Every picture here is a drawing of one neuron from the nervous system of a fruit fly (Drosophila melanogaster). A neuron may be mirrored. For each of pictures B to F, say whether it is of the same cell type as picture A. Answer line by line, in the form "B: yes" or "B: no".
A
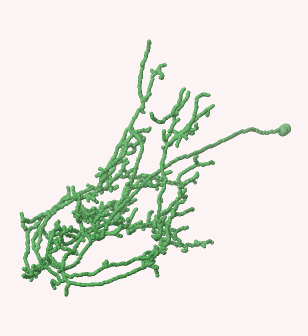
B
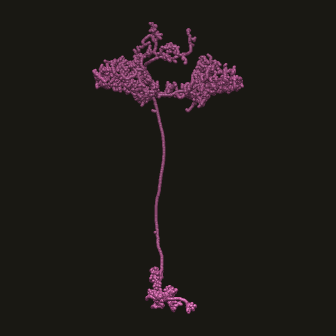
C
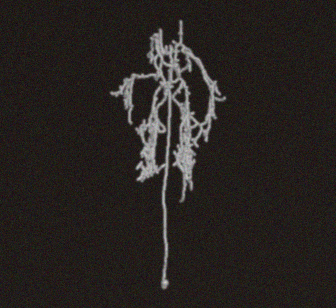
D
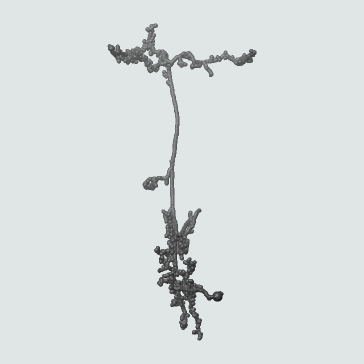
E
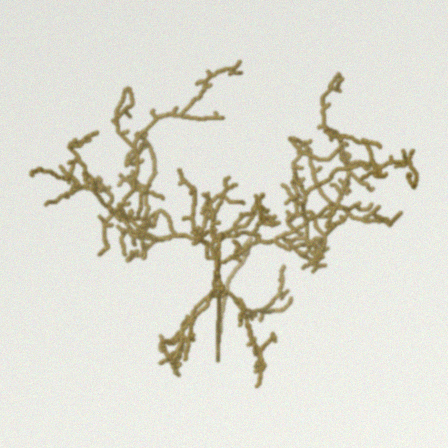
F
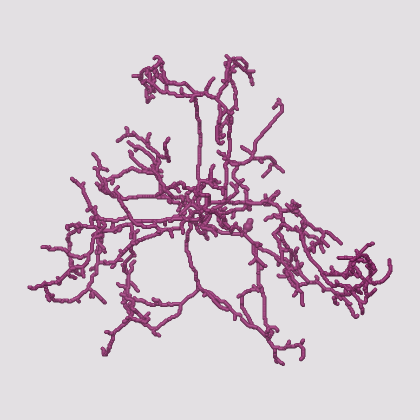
B: no
C: yes
D: no
E: yes
F: yes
